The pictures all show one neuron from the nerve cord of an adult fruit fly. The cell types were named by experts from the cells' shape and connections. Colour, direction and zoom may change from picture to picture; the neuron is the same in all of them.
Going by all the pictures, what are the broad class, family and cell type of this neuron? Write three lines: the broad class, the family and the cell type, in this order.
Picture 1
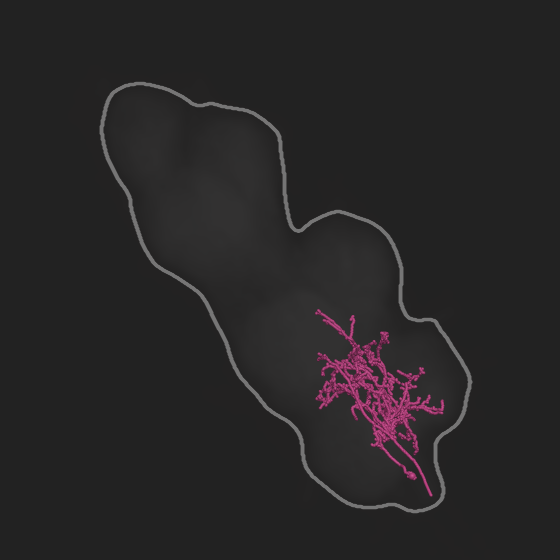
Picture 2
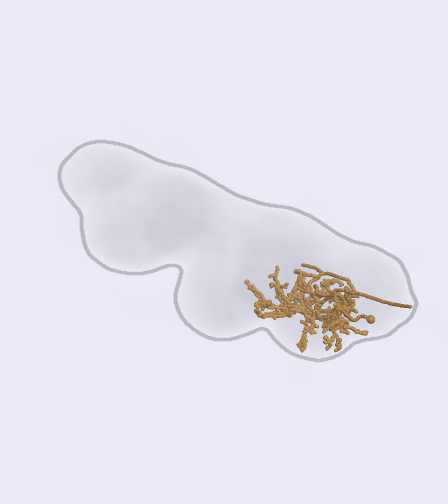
ascending neuron
hemilineage 08B
AN08B049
